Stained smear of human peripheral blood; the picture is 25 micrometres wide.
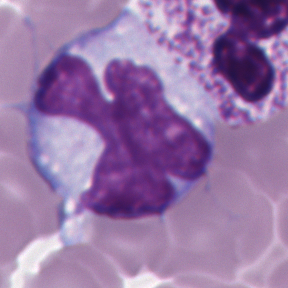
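Monocyte: the nucleus is irregular and folded, with a deep notch cutting in from its upper edge. The chromatin is fine and lacy, not clumped into dark blocks. No distinct coarse granules appear in the cytoplasm. A small pale cytoplasmic bulge protrudes at the lower left.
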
